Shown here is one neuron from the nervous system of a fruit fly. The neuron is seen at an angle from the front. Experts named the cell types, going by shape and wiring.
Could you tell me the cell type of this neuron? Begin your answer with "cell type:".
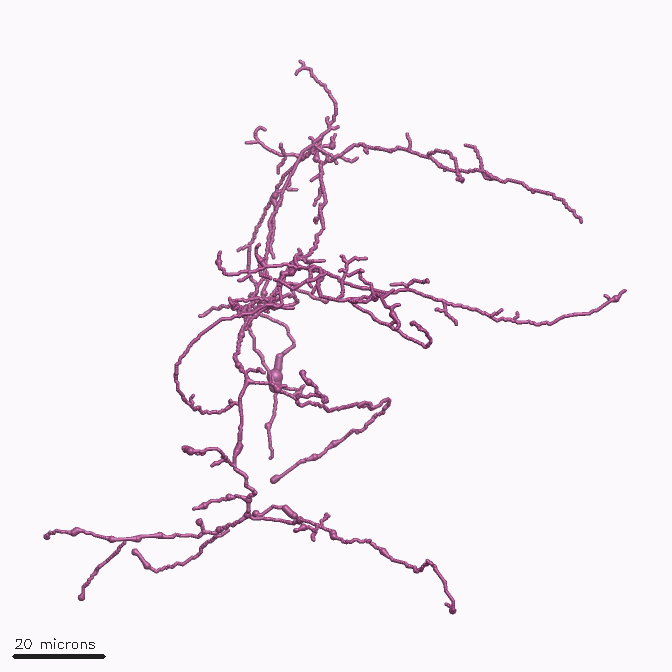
cell type: IN12A064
